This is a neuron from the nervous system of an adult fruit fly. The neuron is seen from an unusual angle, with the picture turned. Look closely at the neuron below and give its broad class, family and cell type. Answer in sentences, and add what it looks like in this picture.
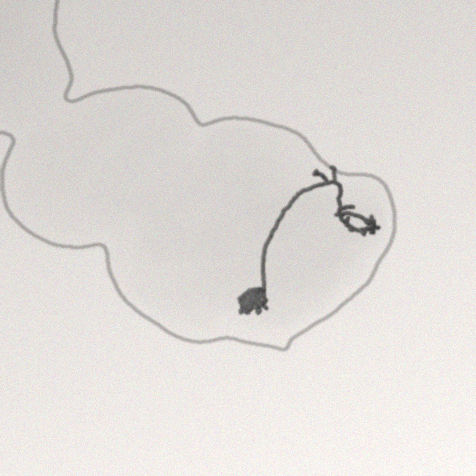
Its broad class is central-brain intrinsic neuron. Its family is hemilineage ALlv1. The cell type is VC5_lvPN. As drawn here it is about as wide as it is tall.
